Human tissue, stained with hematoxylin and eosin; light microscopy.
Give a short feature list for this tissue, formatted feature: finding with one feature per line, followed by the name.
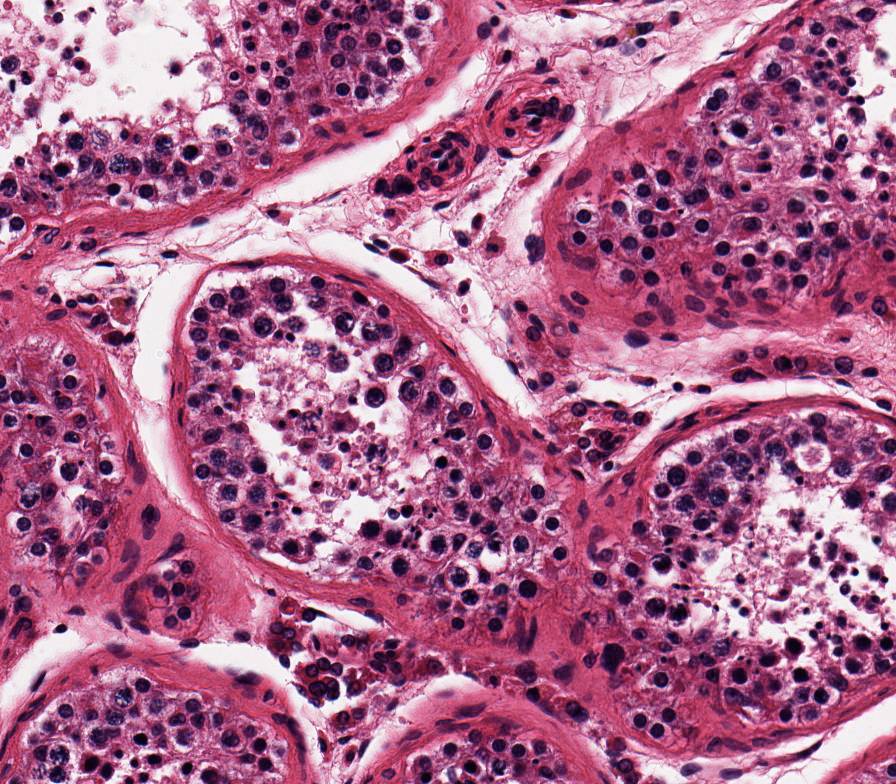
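Epithelium: stratified, many cells deep; round nuclei crowd from tubule wall toward centre
Stroma: loose and pale between tubules at top centre
Contents: small vessels; clusters of cells with round nuclei, pink cytoplasm
Clefts: empty white gaps around several tubules, consistent with processing shrinkage
Name: testis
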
